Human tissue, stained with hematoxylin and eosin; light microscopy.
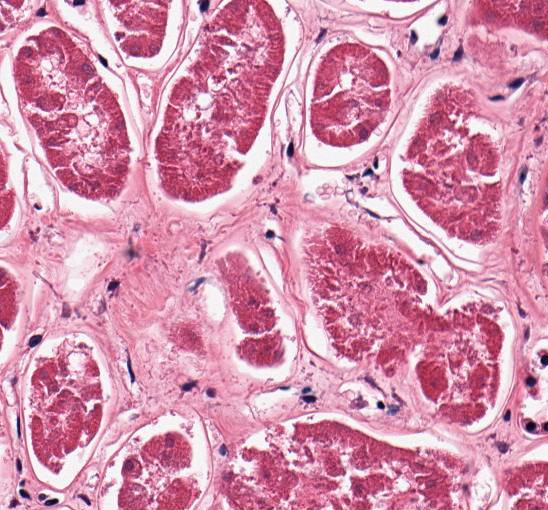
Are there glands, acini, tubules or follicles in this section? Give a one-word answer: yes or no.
Yes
